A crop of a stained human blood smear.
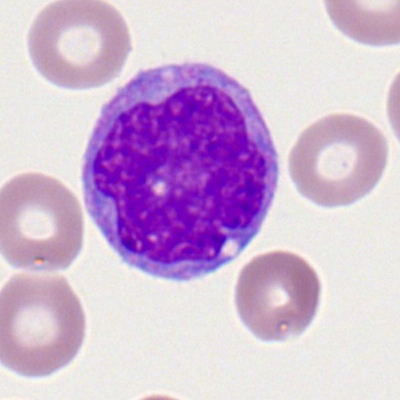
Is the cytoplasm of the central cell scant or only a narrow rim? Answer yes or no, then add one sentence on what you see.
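Yes. The nucleus fills most of the cell.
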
